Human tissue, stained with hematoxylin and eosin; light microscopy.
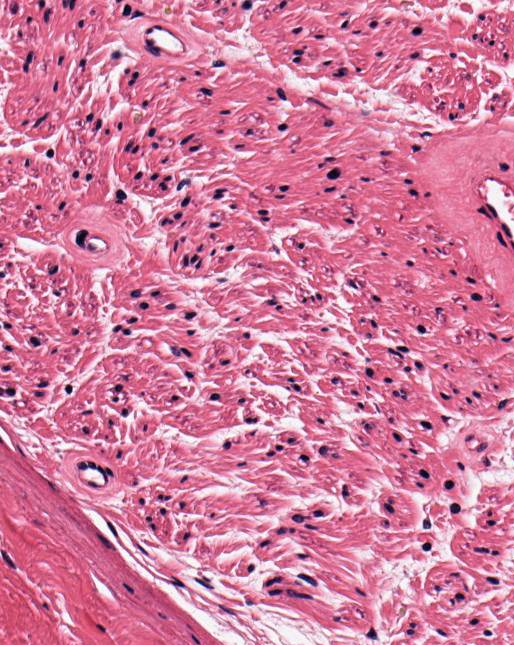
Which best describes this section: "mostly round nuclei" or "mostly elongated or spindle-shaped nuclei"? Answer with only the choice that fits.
Mostly elongated or spindle-shaped nuclei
